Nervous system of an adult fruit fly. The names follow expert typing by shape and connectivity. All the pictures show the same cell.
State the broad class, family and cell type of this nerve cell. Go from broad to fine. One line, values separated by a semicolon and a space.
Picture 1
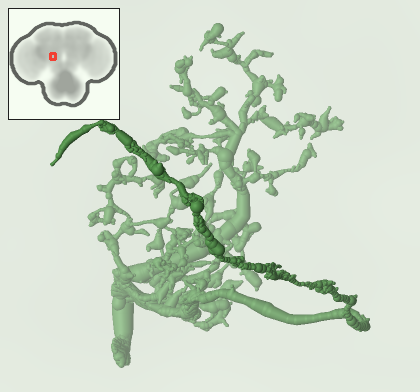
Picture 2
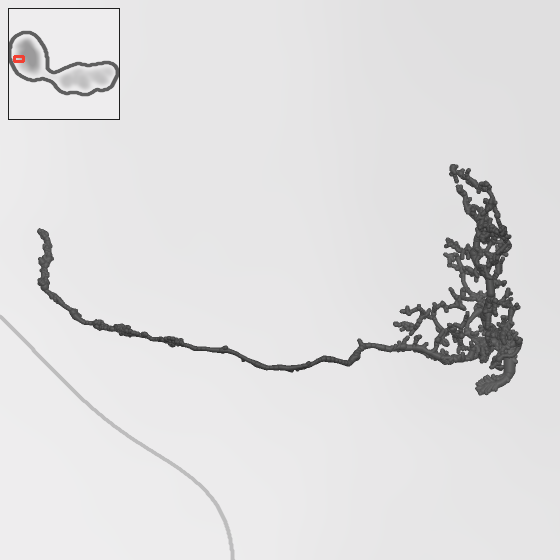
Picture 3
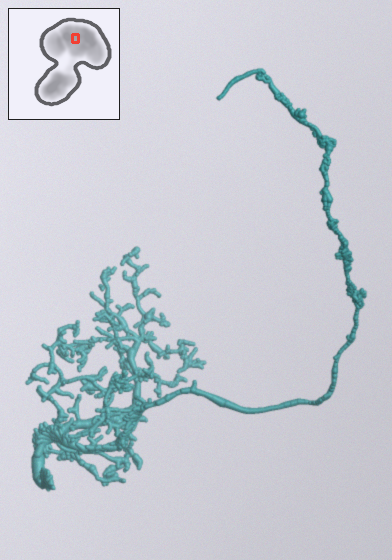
sensory neuron entering the brain; class thermosensory; TRN_VP3a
